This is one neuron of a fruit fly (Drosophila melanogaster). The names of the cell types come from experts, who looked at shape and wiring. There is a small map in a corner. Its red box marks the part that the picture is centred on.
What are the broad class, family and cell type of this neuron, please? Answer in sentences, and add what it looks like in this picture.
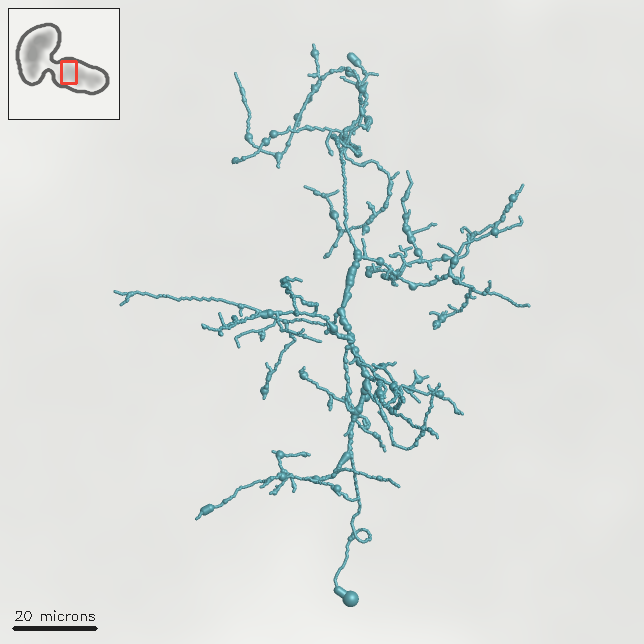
Its broad class is nerve-cord intrinsic neuron. The family is hemilineage 12B. Its cell type is IN12B069. It is in the nerve cord and does not reach the brain. The cell body can be seen at the bottom of the picture. The picture shows dozens of branch ends.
